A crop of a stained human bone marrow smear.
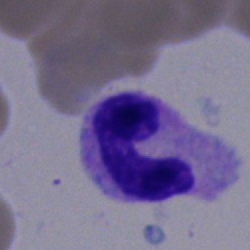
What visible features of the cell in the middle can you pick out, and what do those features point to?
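Shape of the nucleus comes first: bent into a C, open side facing right, and one continuous band rather than separate lobes. The cytoplasm is widest on the right side of the cell and holds fine, faint granules. The cell is a band neutrophil.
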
